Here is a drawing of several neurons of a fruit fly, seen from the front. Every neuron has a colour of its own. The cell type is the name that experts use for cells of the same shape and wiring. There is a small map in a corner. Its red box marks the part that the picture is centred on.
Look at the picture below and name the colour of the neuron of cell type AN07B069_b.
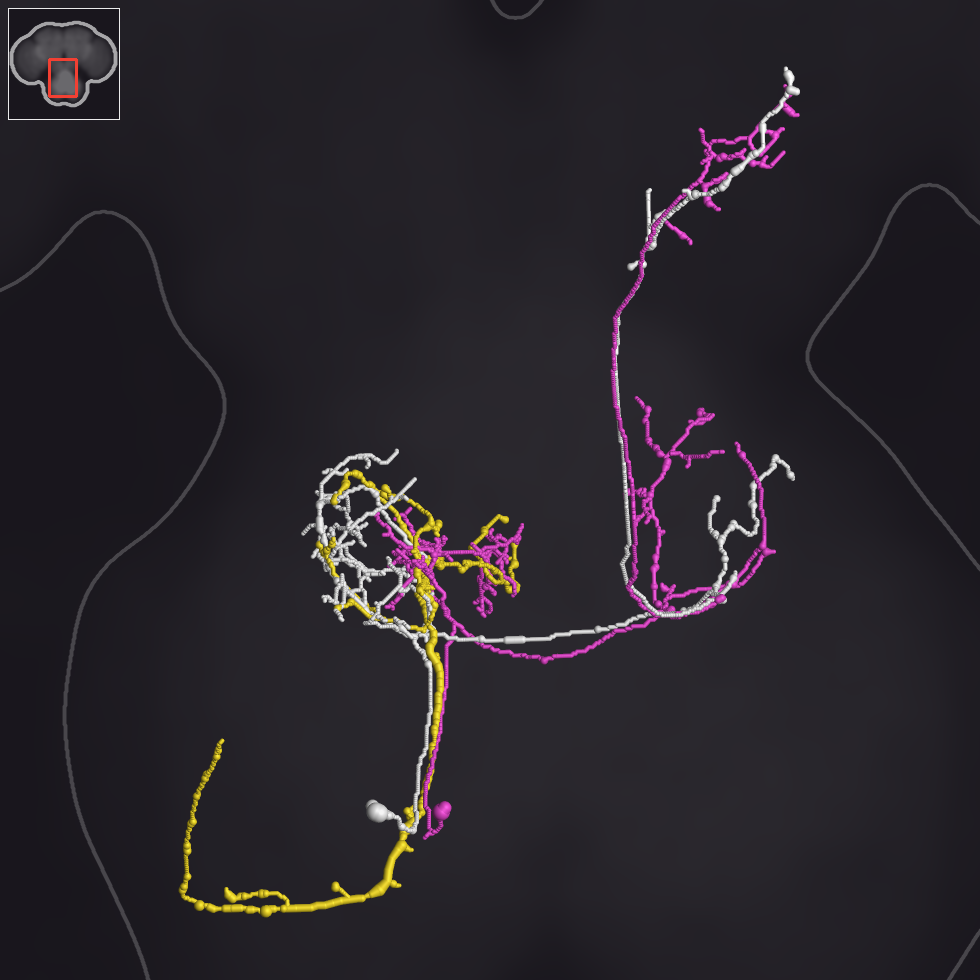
white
